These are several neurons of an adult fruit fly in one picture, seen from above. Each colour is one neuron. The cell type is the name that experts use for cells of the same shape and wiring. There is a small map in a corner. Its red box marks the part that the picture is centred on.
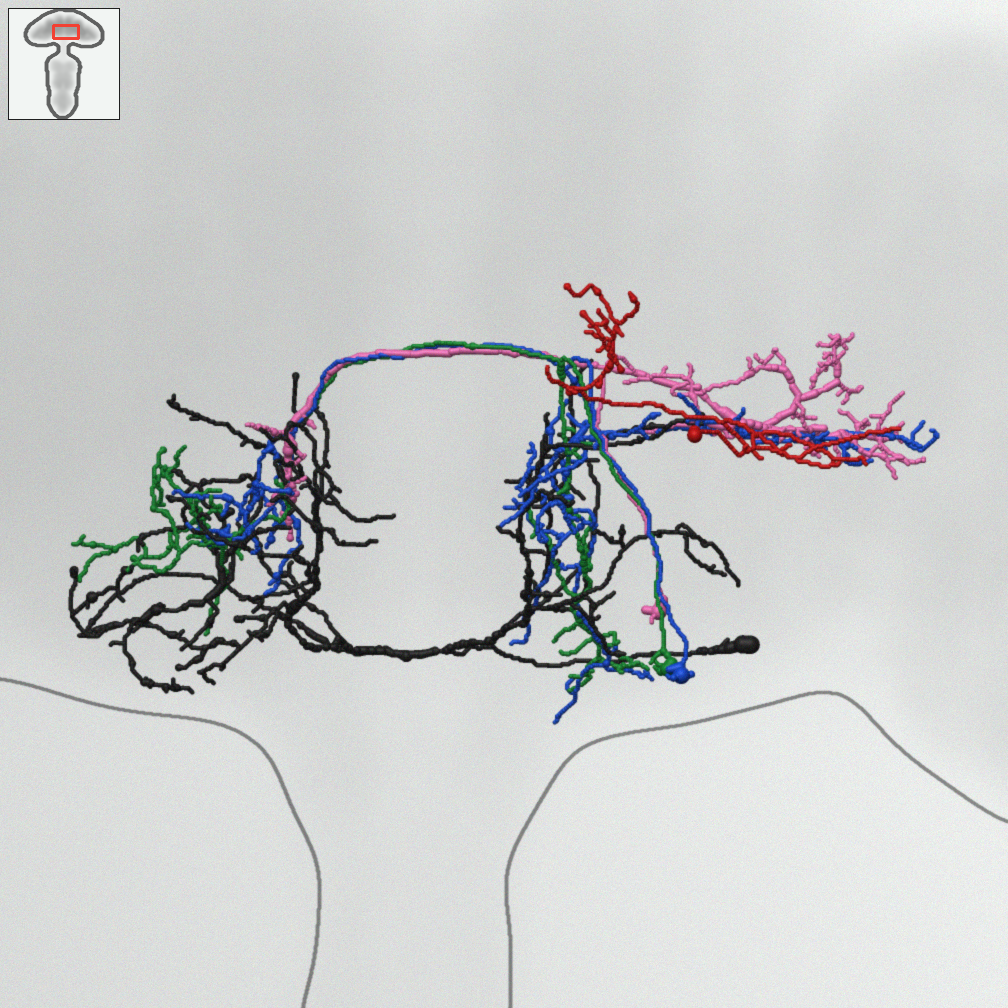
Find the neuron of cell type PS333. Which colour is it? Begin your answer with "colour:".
colour: black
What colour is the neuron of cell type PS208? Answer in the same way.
colour: blue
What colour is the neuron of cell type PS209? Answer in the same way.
colour: green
